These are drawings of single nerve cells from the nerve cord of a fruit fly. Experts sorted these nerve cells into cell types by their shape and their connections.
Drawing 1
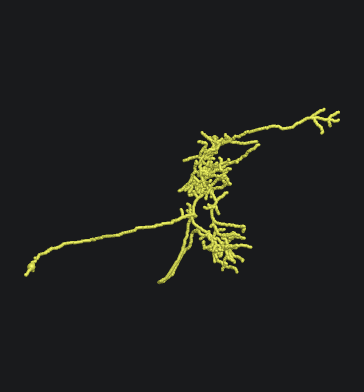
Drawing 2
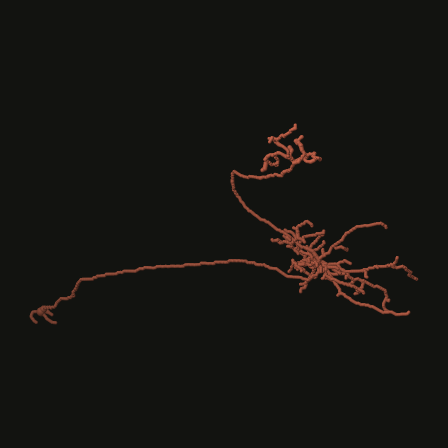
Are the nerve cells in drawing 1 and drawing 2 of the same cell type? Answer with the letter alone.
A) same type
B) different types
B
